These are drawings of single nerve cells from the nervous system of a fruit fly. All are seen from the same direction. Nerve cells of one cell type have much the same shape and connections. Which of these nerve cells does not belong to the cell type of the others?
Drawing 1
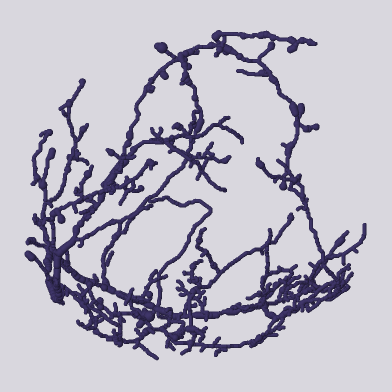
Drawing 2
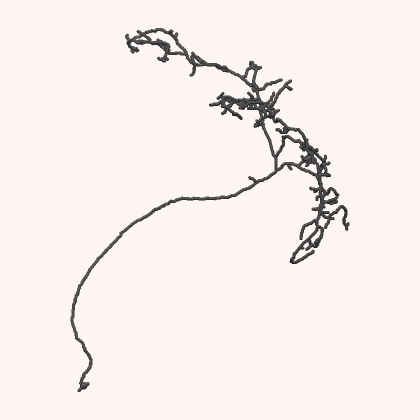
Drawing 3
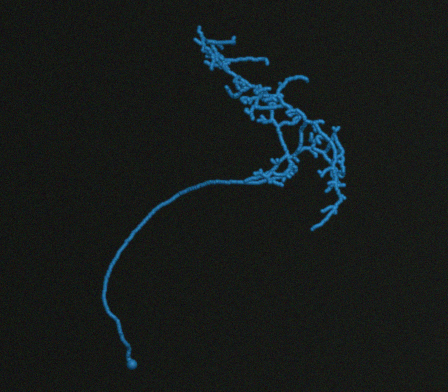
1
